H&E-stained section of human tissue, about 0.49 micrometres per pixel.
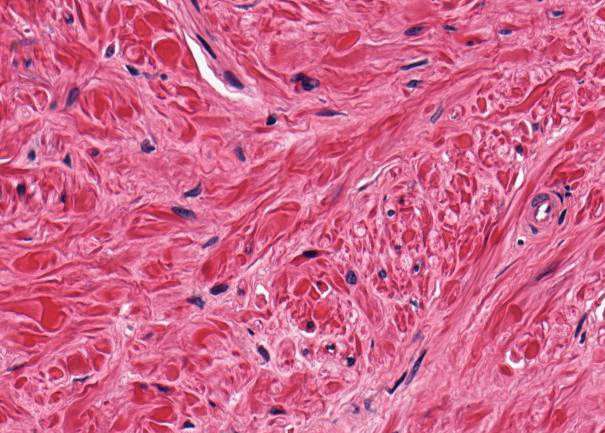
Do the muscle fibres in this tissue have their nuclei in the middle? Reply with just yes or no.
Yes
